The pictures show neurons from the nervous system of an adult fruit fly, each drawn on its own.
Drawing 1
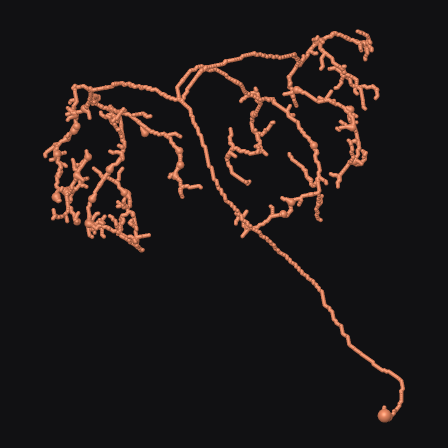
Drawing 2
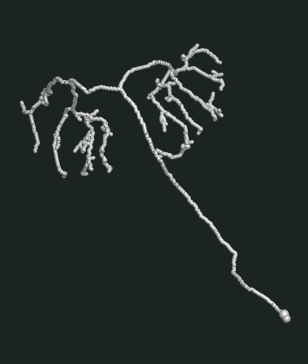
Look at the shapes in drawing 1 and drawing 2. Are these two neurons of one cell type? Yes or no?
yes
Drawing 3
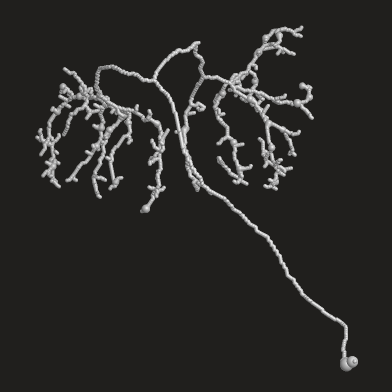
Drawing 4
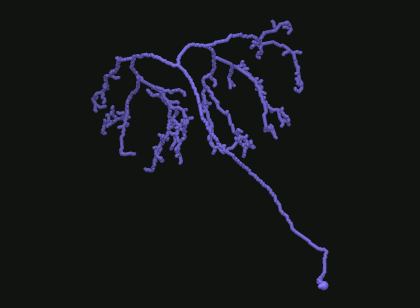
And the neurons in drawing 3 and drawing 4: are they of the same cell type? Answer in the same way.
yes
